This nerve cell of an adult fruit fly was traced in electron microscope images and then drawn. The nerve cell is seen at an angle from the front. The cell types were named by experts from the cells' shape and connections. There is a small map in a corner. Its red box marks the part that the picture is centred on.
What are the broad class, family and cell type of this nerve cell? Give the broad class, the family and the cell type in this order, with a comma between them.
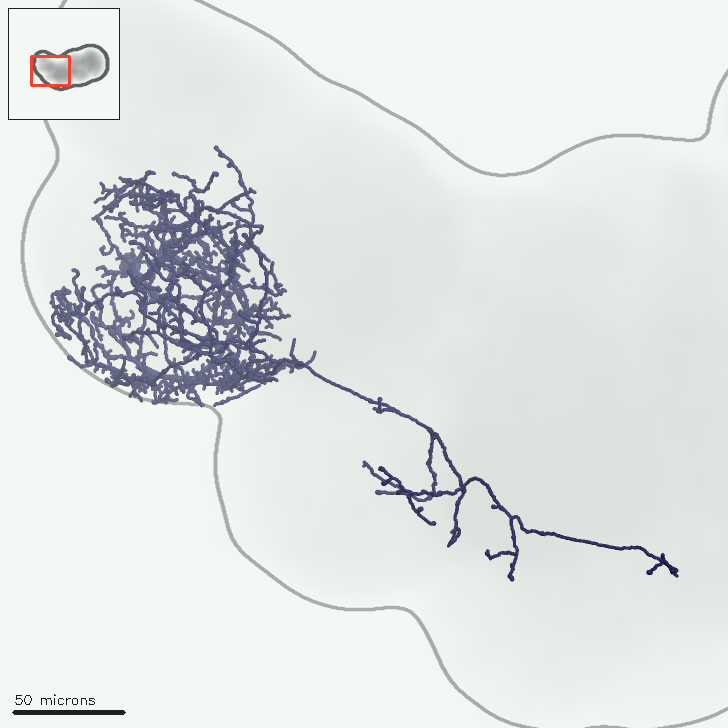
nerve-cord intrinsic neuron, hemilineage 04B, IN04B004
